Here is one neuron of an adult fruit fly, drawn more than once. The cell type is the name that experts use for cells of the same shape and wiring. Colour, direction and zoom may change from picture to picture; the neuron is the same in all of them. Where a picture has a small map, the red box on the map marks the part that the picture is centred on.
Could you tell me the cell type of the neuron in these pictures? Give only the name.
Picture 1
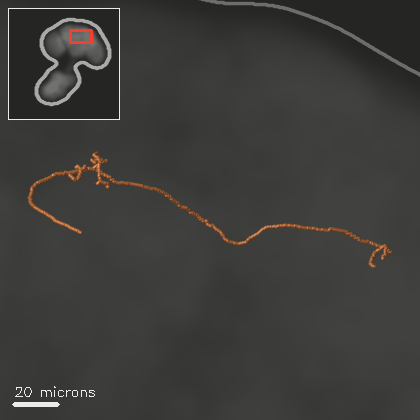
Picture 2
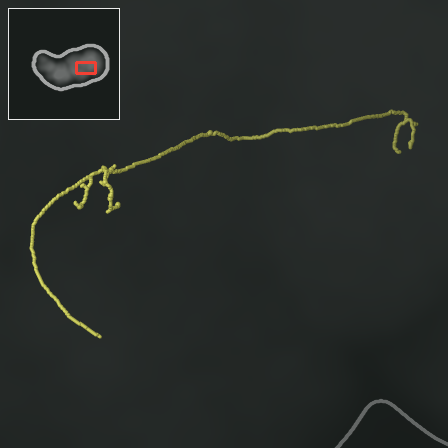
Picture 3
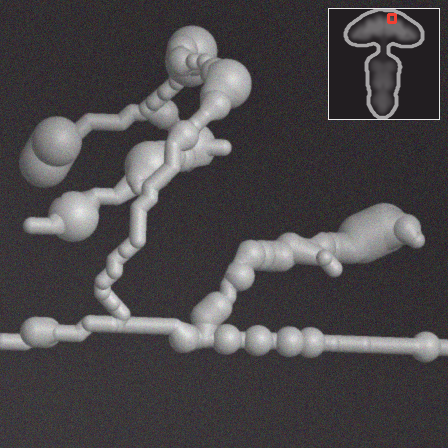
ORN_DL1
